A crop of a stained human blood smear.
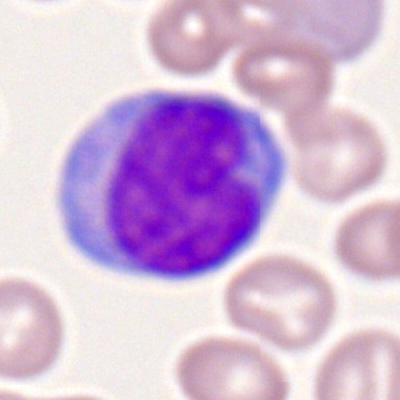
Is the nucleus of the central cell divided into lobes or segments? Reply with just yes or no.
No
